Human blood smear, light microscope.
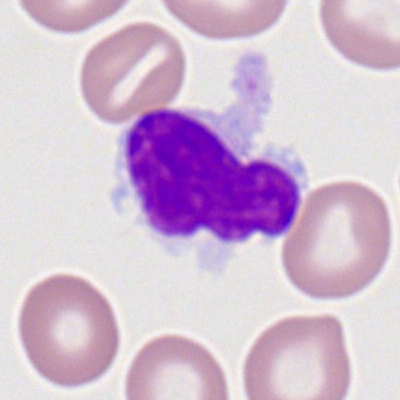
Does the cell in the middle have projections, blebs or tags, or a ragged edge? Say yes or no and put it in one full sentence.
Yes, this cell has a rough edge that is ragged or bears projections, blebs or tags.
